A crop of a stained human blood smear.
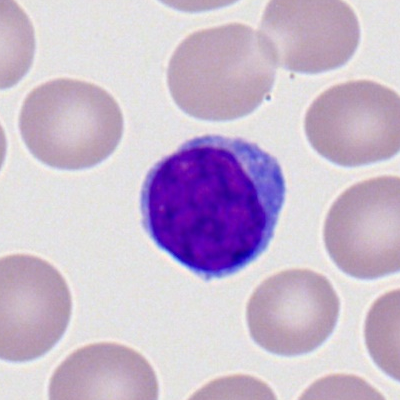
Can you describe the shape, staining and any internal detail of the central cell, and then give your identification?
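I'd say the outline is roughly round. The chromatin looks dense and dark purple, and it is coarsely clumped. The cytoplasm seems widest on the upper right side, and I see no vacuoles in it. So this is a lymphocyte.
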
